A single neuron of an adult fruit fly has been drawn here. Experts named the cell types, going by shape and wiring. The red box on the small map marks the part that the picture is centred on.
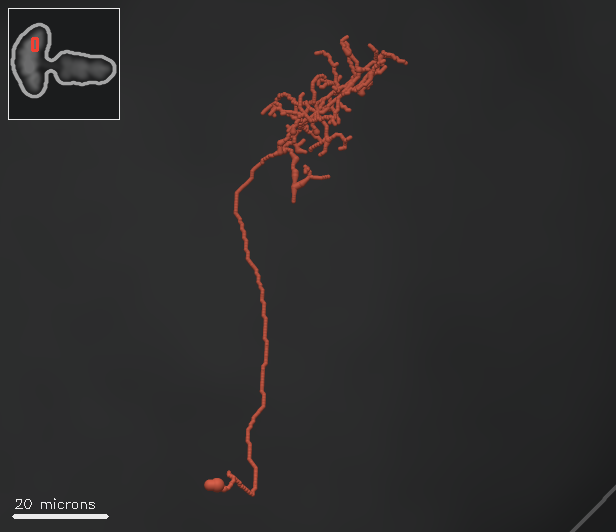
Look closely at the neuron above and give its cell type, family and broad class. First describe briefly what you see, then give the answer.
It is in the brain and does not reach the nerve cord. By the scale bar it is about 100 microns tall in this view. The picture shows dozens of branch ends. It is of cell type Li22. The family is Li. This is an optic-lobe intrinsic neuron.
